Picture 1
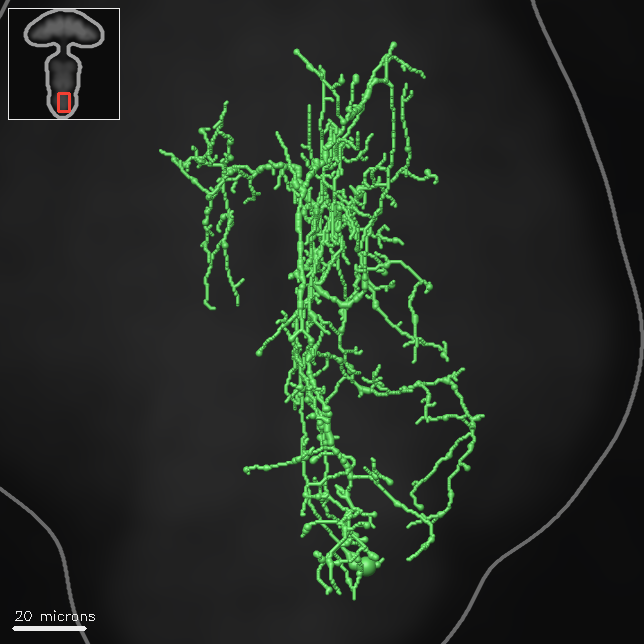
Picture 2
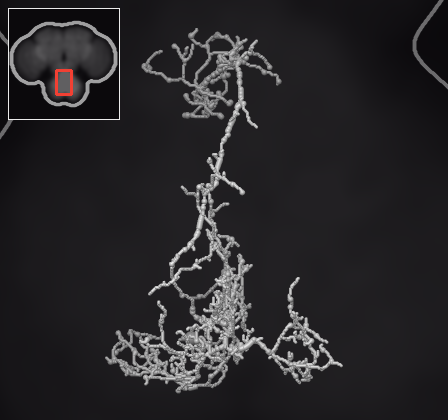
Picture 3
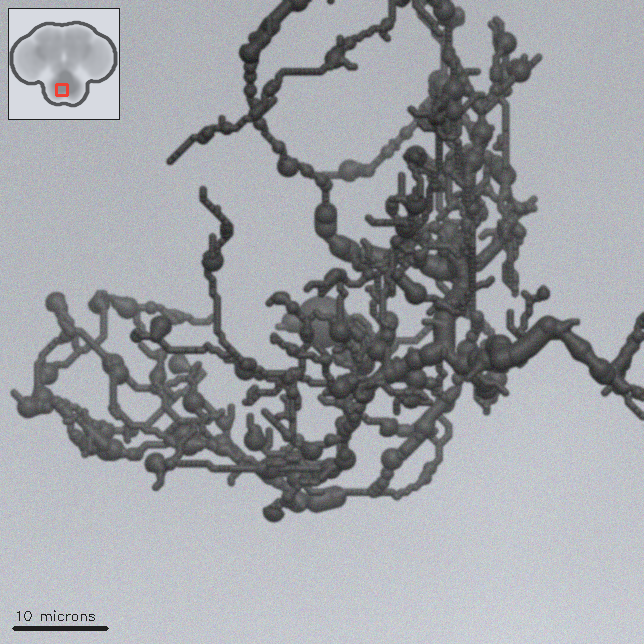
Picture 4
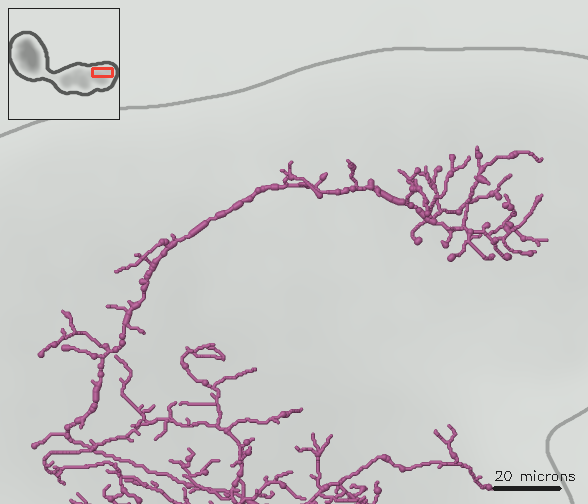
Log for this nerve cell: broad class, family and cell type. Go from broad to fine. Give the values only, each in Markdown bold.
**nerve-cord intrinsic neuron**, **hemilineage 01B**, **IN01B014**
